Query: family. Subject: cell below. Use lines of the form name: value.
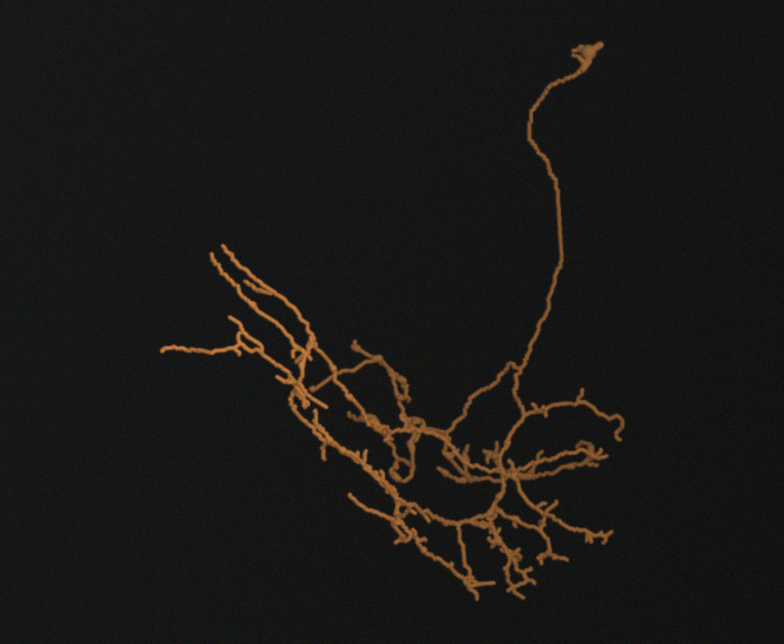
family: hemilineage PSp1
